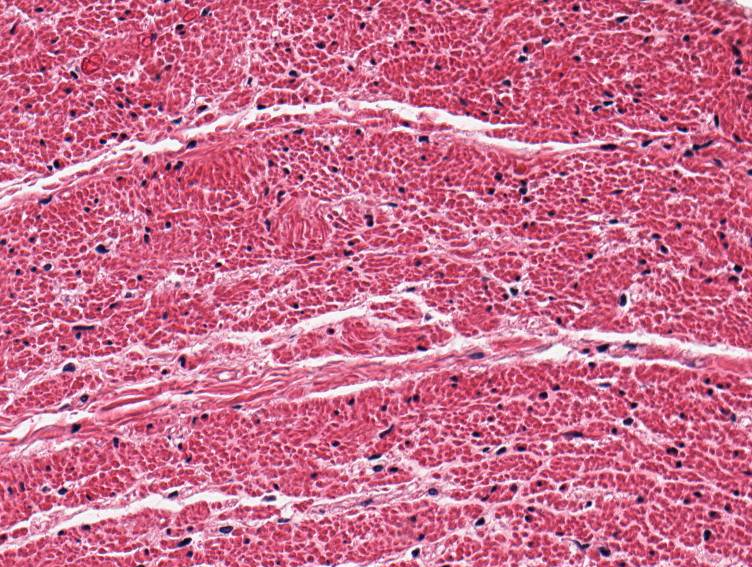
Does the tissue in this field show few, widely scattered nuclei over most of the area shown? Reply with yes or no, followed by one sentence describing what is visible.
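Yes. Small, dark blue nuclei are scattered sparsely and fairly evenly among the muscle cells.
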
